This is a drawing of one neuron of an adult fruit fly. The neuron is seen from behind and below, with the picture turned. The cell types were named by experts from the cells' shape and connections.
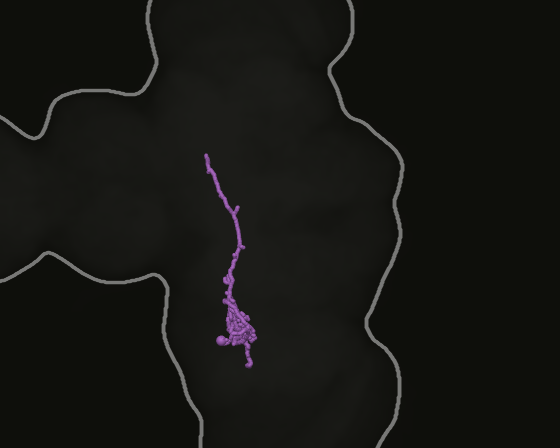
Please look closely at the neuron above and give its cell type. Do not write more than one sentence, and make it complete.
Cell type CL283_a is what this neuron is.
